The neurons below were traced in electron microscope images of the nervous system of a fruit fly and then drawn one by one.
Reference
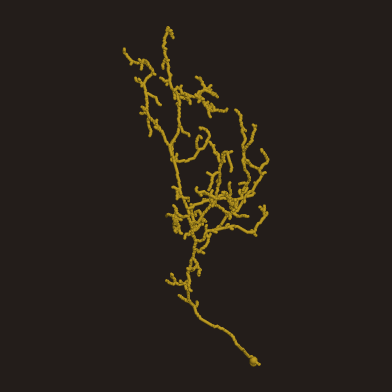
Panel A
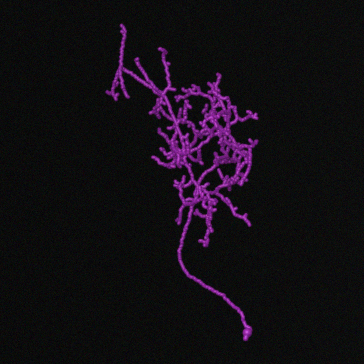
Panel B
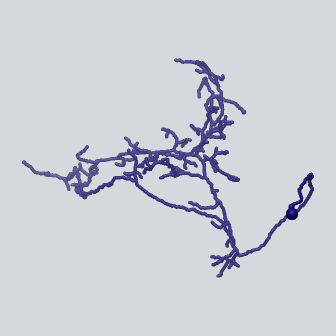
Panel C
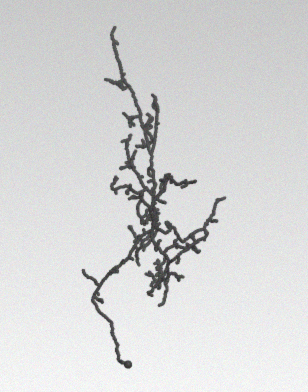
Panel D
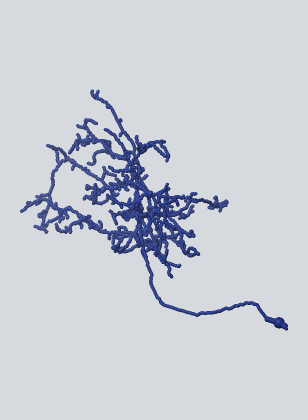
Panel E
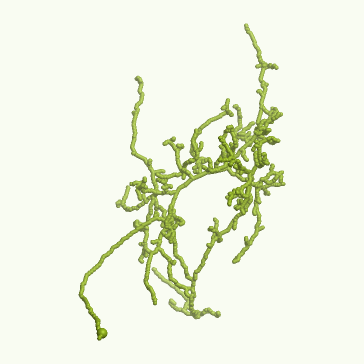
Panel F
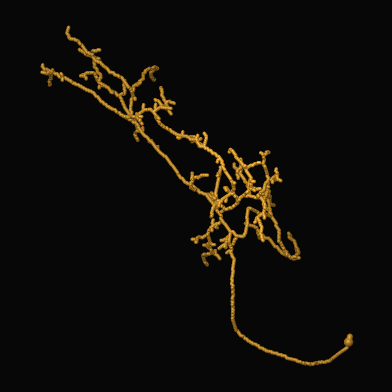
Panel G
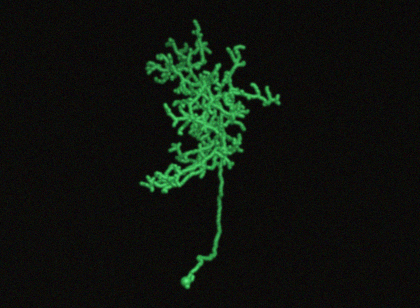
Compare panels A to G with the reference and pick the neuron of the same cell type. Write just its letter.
A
